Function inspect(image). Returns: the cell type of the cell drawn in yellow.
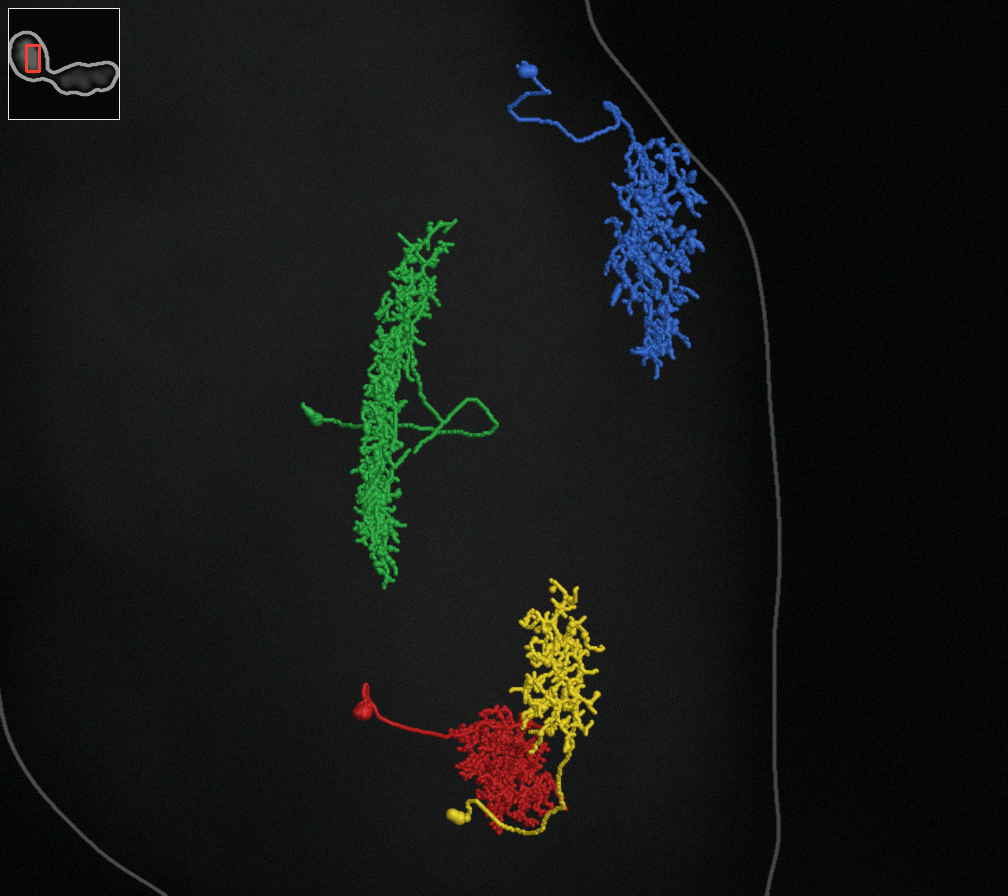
Pm1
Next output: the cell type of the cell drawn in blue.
Pm2a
